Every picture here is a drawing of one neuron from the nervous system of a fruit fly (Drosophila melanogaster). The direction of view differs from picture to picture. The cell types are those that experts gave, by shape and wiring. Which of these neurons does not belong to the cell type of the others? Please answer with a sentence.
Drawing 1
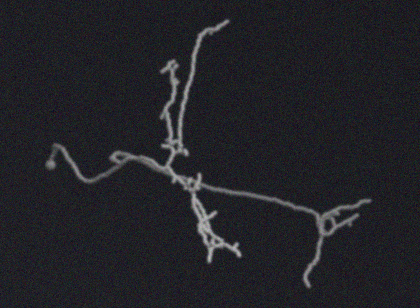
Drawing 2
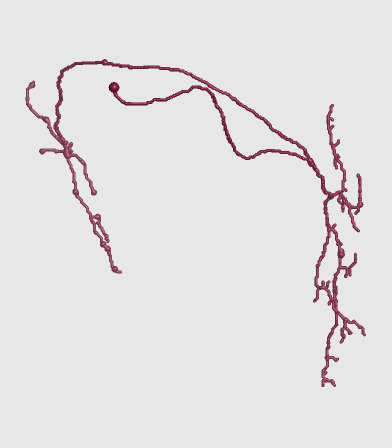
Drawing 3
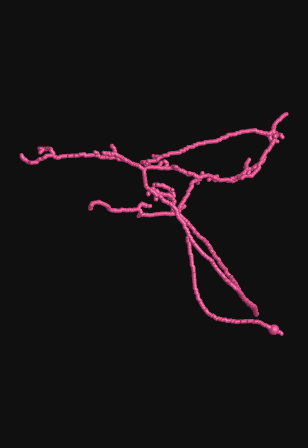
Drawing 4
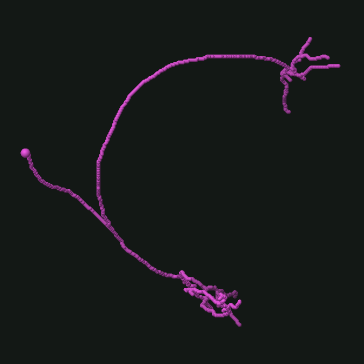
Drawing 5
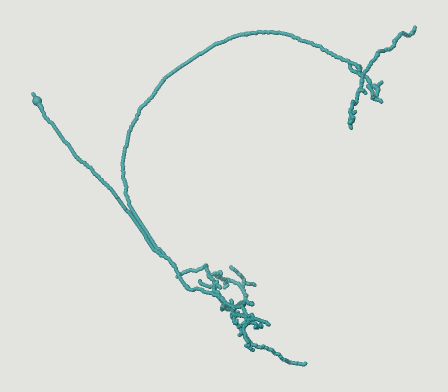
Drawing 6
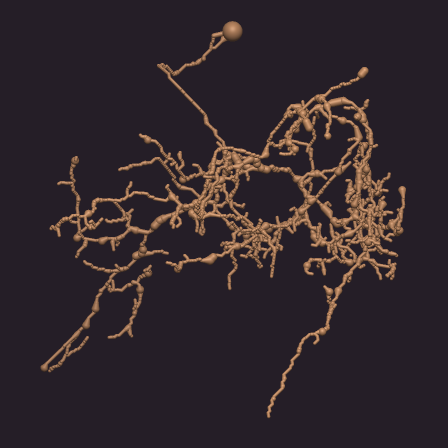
The neuron in drawing 6 is of another cell type than the rest.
